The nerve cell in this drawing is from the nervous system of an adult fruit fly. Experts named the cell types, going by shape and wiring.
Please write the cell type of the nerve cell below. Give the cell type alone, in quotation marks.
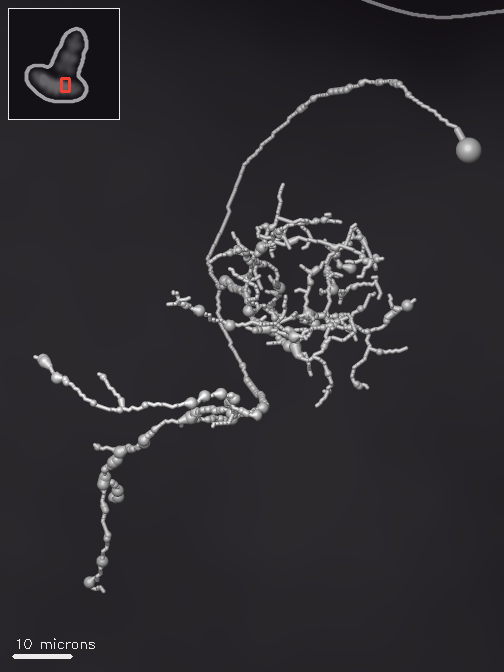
"LHPV2e1_a"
